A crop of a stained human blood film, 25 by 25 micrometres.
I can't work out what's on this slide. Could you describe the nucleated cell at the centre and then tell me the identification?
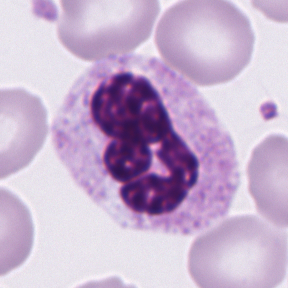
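A smooth, oval outline without surface projections encloses this cell. Pale pinkish-lilac cytoplasm surrounds the nucleus on all sides, with fine small violet-pink granules scattered evenly through it. The nucleus fills about 40% of the cell's area, and its chromatin is dark purple and coarsely clumped. The cell is a segmented neutrophil.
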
